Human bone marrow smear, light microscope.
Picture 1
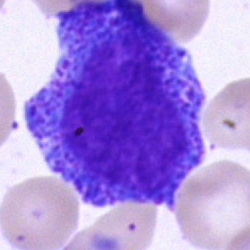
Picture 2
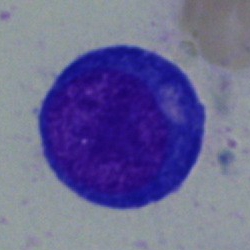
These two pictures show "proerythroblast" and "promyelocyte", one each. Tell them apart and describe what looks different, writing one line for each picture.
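Picture 1 – promyelocyte. Many dark purple granules are scattered through the cytoplasm.
Picture 2 – proerythroblast. No granules are seen in the cytoplasm.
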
